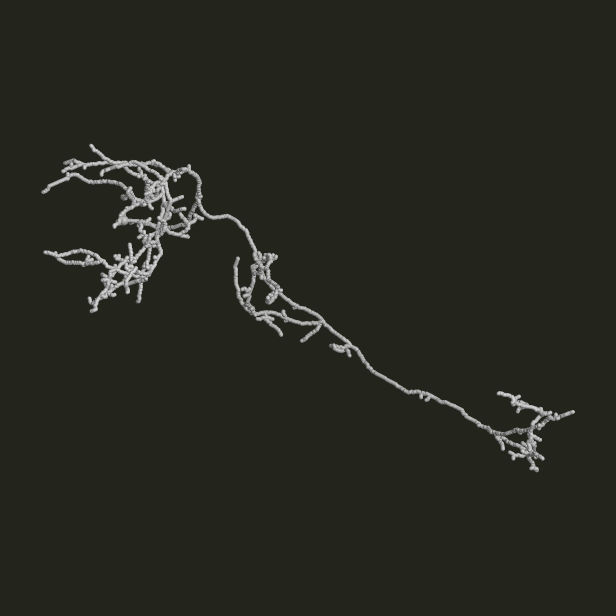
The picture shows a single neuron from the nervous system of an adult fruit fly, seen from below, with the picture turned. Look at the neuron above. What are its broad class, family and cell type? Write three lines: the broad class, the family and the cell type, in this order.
central-brain intrinsic neuron
hemilineage SLPad1_anterior
AVLP753m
